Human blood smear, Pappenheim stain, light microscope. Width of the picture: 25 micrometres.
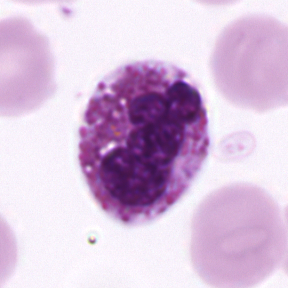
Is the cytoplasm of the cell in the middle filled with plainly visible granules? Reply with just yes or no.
Yes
